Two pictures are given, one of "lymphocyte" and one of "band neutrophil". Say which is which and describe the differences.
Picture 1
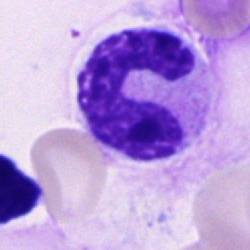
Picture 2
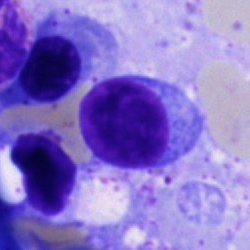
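Taking the pictures in order, the band neutrophil is in picture 1 and the lymphocyte in picture 2. Nucleus shape: the band neutrophil's is a single curved band shaped like a C, open to the right.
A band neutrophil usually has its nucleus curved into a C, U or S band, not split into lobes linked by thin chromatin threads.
Outline: the lymphocyte is oval, with a smooth edge. Chromatin: in the band neutrophil it is dark purple and coarsely clumped, in the lymphocyte deeply stained and dense.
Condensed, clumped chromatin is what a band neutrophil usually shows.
Nucleoli: no distinct one is visible in either cell. Cytoplasm: around the lymphocyte's nucleus it forms a crescent that is wider on the right than elsewhere, while in the band neutrophil no distinct vacuoles are seen. Neighbours: a pale red cell without a nucleus presses against the band neutrophil's lower left edge, and two other nucleated cells lie close to the lymphocyte on its left.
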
